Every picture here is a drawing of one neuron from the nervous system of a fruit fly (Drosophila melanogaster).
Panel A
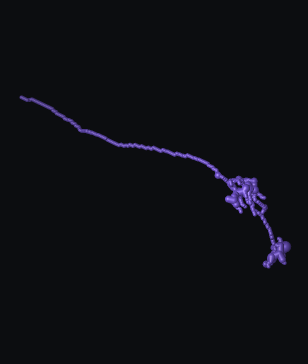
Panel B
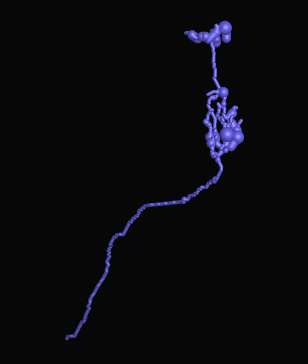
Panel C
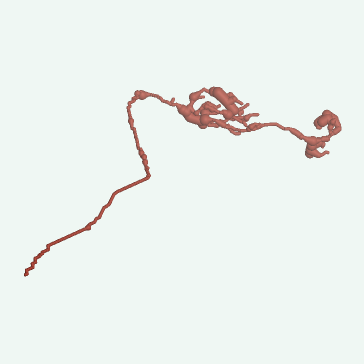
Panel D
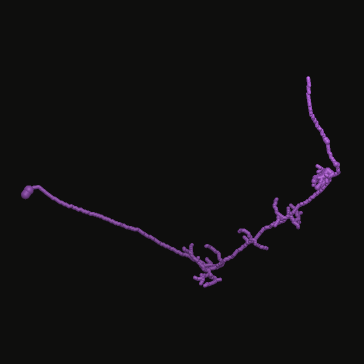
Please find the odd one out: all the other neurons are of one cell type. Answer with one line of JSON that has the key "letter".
{"letter": "D"}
